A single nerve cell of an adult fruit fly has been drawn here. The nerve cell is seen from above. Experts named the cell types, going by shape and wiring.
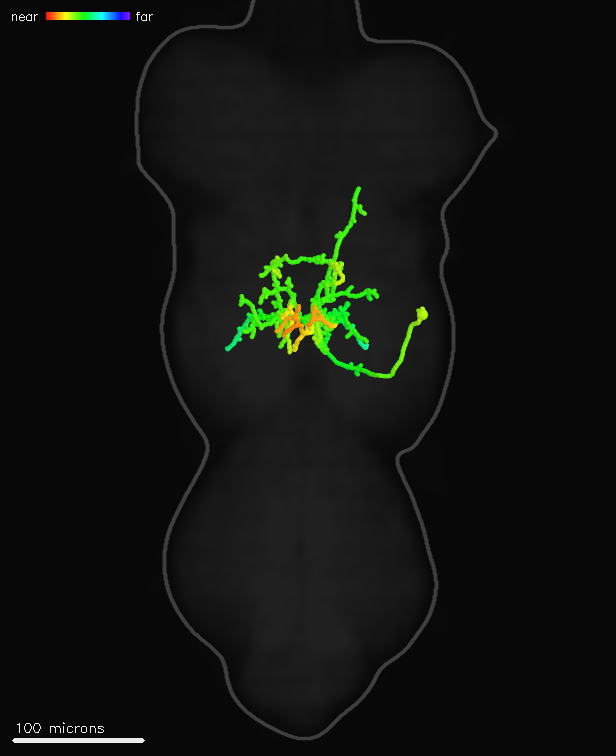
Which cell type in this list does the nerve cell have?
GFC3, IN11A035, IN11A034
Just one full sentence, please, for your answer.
The cell type that this nerve cell has is IN11A035.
